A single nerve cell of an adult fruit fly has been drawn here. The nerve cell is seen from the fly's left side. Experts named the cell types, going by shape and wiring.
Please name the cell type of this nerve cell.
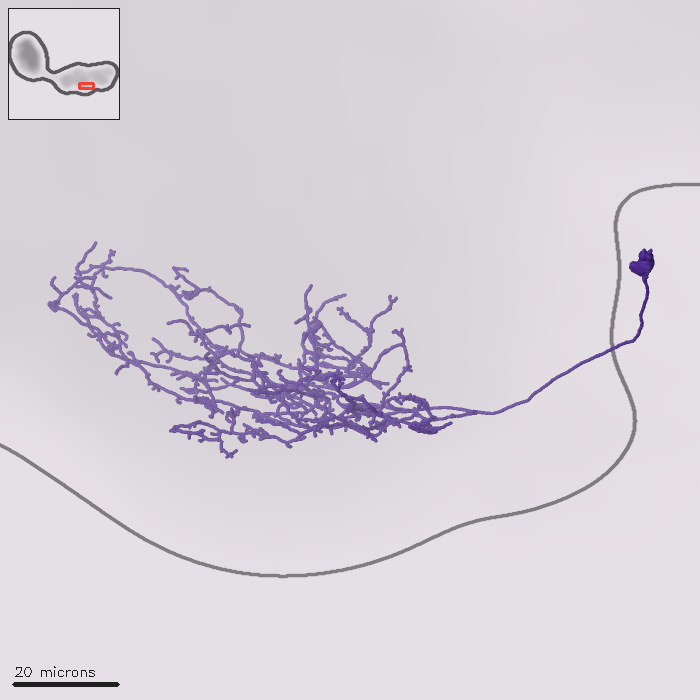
IN01B065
